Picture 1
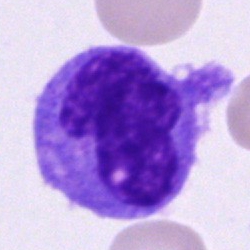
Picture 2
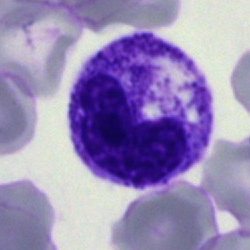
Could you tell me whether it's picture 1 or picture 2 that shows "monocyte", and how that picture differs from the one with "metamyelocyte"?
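Monocyte in picture 1; metamyelocyte in picture 2. The metamyelocyte has granules lying over its bean-shaped nucleus, partly hiding the nuclear outline; the indentation faces the upper right.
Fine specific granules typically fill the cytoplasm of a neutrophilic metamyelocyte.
At its upper right, a pale, nearly clear patch shows between the granules. The monocyte's cytoplasm forms a moderate rim, widest on the left, and stains blue-purple.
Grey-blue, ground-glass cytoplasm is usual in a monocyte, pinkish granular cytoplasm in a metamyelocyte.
A ragged cytoplasmic projection bulges from the monocyte's upper right and contains a small clear circle.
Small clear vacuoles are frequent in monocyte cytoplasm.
The monocyte's chromatin is dark purple and clumped, lighter between the clumps. The metamyelocyte shows no nucleoli. The monocyte is roughly round apart from the bulge; the metamyelocyte is round and smooth. Red cells sit just above, below and right of the monocyte, and pale red cells surround the metamyelocyte without overlapping it.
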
